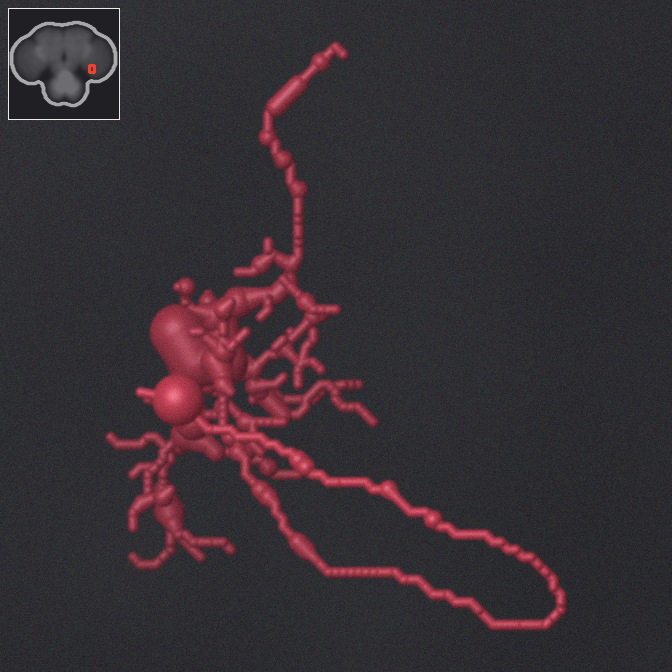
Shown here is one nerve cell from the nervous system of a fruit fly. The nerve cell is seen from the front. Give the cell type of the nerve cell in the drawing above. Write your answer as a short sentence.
The cell type is Dm8a.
